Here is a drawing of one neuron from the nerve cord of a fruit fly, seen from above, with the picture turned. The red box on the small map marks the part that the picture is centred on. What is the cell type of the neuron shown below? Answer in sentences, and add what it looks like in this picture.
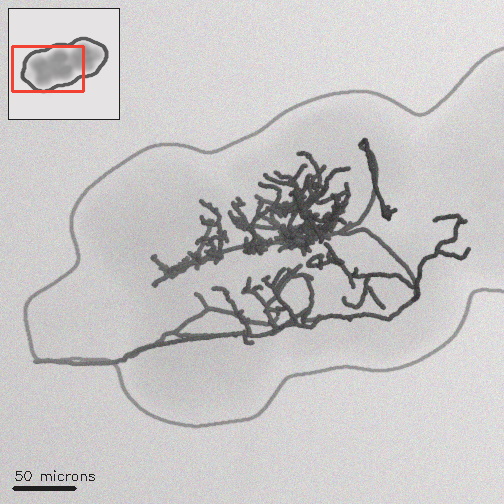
It is of cell type AN19B024. It is an ascending neuron. By the scale bar it is about 350 microns wide in this view. Dozens of branch ends can be seen.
